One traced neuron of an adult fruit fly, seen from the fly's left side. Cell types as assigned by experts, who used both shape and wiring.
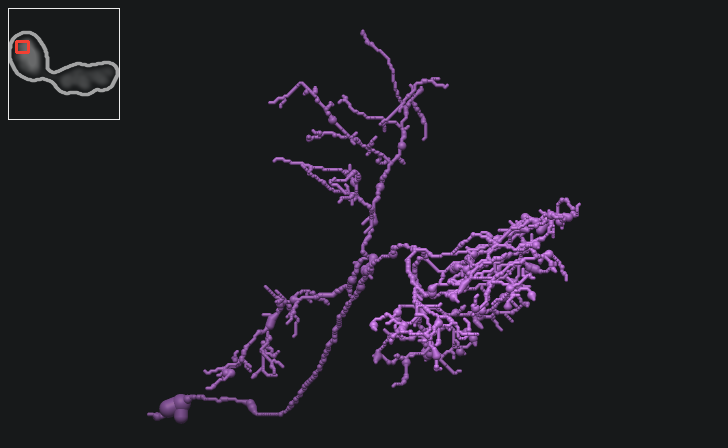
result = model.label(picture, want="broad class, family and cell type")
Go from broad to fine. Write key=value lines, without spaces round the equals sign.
broad_class=central-brain intrinsic neuron
family=hemilineage AOTUv4_ventral
cell_type=FB6W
